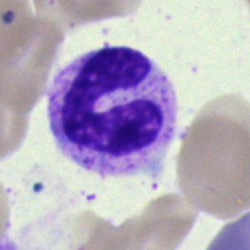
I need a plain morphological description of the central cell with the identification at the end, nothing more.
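Opening to the right, the nucleus forms a C shape. Its chromatin is dark purple and coarsely clumped. No nucleoli are seen within it. The cell is a band neutrophil.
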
